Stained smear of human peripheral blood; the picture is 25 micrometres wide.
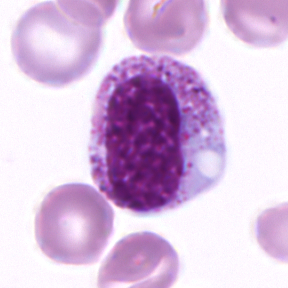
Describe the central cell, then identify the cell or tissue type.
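Oval in outline, the cell is longer from top to bottom than from side to side. Its cytoplasm is pale greyish-blue, with small reddish-purple granules scattered through it. Some of these granules also lie over the nucleus. This is a metamyelocyte.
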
